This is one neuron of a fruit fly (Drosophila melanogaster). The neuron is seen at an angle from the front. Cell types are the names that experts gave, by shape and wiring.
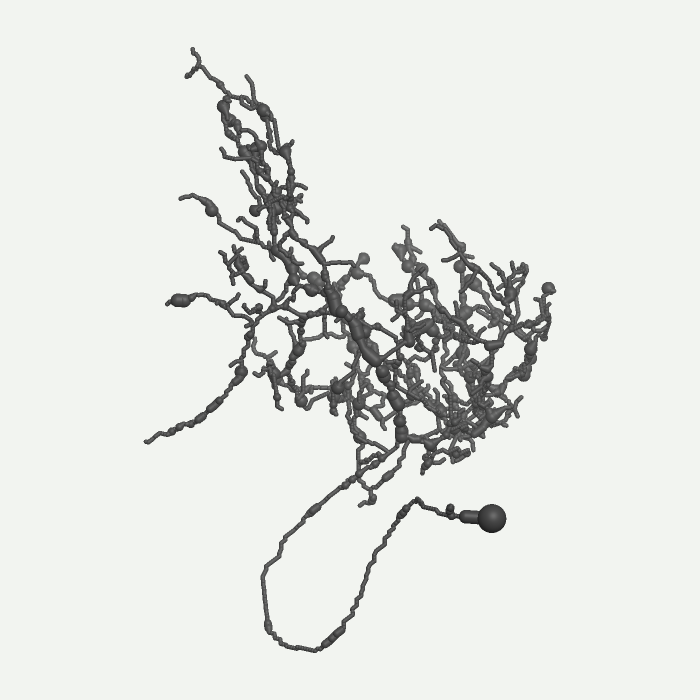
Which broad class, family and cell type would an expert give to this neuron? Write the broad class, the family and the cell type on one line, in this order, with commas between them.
central-brain intrinsic neuron, hemilineage LHl4_dorsal, LHAV4b4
